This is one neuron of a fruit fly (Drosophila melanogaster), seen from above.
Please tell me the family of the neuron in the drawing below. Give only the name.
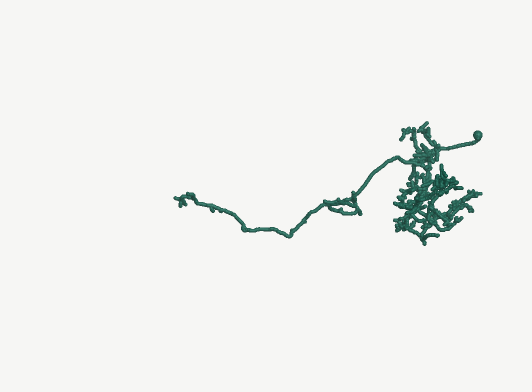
hemilineage VLPl2_medial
